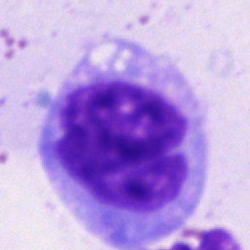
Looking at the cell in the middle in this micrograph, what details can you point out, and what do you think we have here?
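Groove across nucleus, dividing it into upper and lower parts. Chromatin clumped; paler gaps between dark patches. Cytoplasm pale lilac-blue. Small cluster of clear vacuoles in cytoplasm at top of cell. Monocyte.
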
